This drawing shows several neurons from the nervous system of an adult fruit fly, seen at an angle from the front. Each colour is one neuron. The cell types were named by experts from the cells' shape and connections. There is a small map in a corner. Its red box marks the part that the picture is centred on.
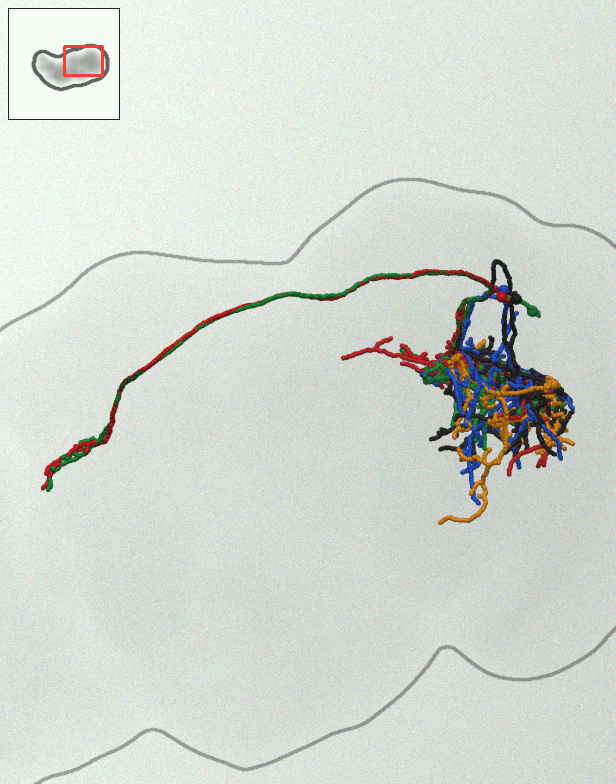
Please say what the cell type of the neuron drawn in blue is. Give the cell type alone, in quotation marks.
"CB0829"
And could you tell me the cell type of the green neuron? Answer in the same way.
"PVLP007"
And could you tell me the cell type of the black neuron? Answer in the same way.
"CB3959"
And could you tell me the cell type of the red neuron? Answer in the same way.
"PVLP008_b"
